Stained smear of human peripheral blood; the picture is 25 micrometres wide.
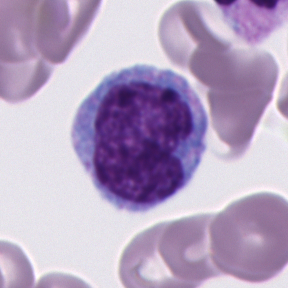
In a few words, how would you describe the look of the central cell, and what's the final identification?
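A notch on the right side of the nucleus gives it a bean-like shape, and no distinct nucleolus can be seen within it. The rim of cytoplasm is widest on the left side of the cell and contains no coarse granules. It is a monocyte.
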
